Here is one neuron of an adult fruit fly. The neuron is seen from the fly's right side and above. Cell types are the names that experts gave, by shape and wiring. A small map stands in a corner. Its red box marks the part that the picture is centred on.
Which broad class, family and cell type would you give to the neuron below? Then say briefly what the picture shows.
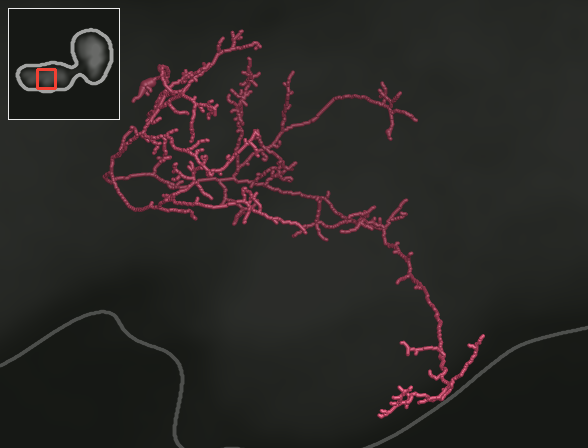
This is a nerve-cord intrinsic neuron. The family is hemilineage 19A. Its cell type is IN19A090. Its cell body lies at the upper left of the picture. Dozens of branch ends can be seen.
